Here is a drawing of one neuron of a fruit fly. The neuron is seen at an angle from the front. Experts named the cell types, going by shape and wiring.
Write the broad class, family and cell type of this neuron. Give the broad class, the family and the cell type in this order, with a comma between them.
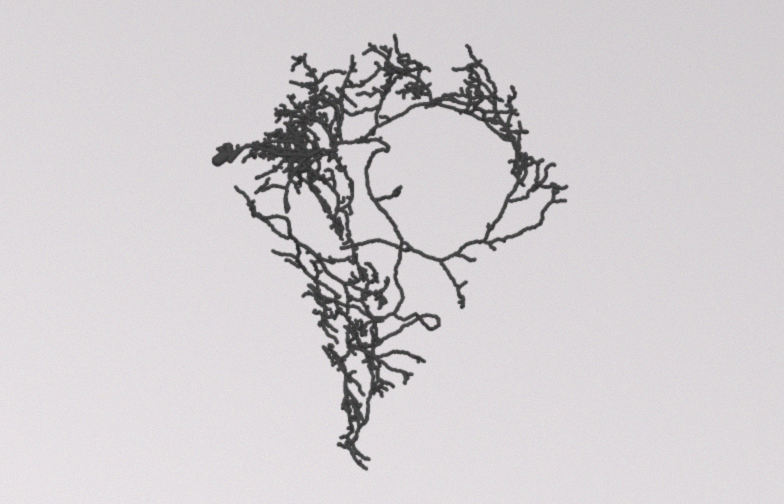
central-brain intrinsic neuron, LHCENT, LHCENT11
